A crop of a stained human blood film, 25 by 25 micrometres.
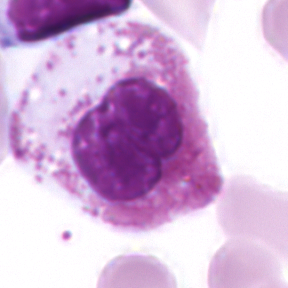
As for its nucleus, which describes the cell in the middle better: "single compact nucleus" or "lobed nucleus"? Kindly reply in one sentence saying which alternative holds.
There is a nucleus divided into separate segments in this cell.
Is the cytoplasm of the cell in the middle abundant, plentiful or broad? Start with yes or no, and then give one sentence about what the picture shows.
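Yes. The cytoplasm is abundant, forming a wide rim around the nucleus.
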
